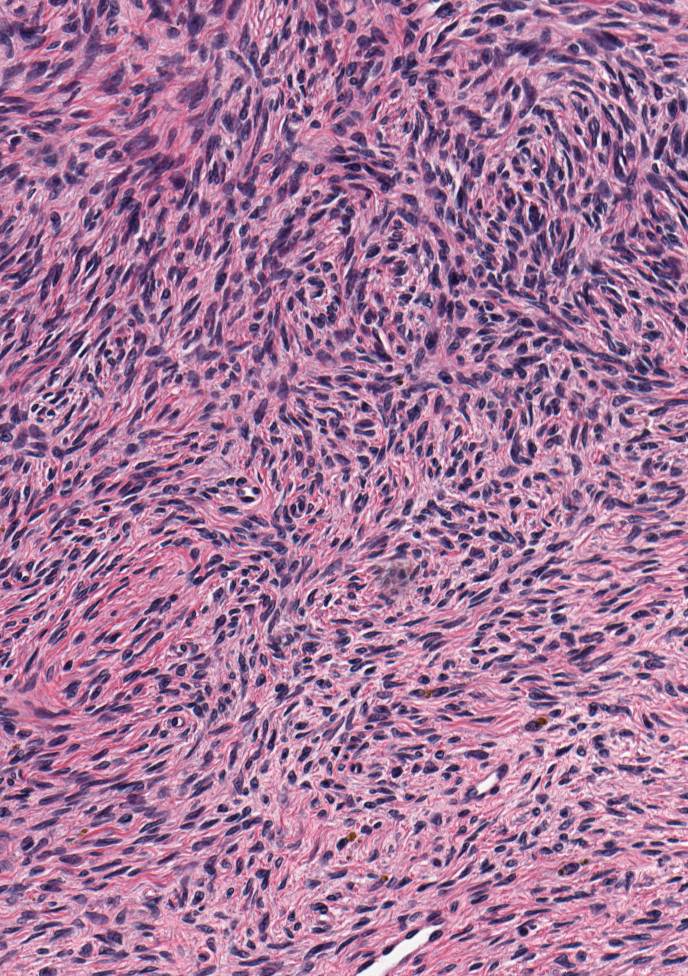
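Ovary in haematoxylin and eosin stained section. Spindle cells fill the whole field, arranged in short intersecting bundles and whorls. They are densely packed throughout. Most nuclei are elongated to oval and darkly stained, and the scant pale pink cytoplasm has indistinct cell borders.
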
